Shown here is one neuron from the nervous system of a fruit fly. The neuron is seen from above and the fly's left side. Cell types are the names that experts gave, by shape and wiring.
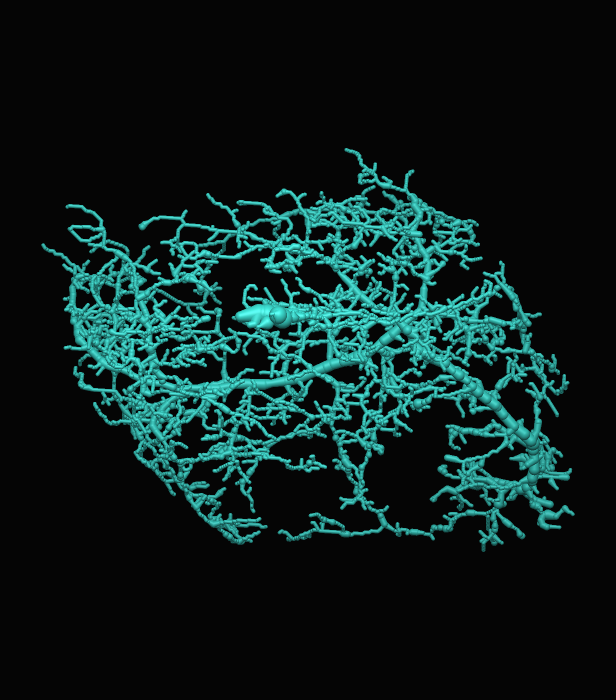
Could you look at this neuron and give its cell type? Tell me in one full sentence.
On the level of cell type, this neuron is IN19A015.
